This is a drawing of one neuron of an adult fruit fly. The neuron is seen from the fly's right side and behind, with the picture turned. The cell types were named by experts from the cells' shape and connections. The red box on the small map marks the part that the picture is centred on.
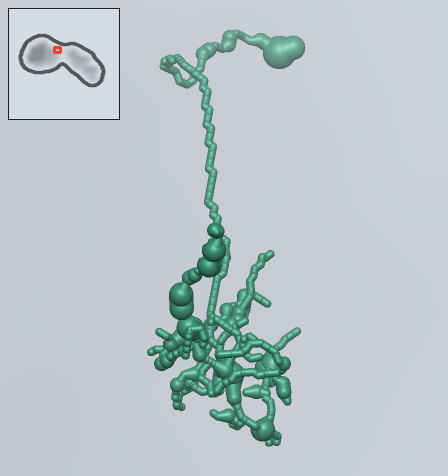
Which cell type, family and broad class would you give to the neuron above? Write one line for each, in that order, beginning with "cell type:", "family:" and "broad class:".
cell type: Cm2
family: Cm
broad class: optic-lobe intrinsic neuron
